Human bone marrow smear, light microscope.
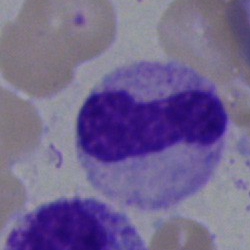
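Band neutrophil, the cell in the middle of this stained human bone marrow smear seen by light microscope. Its outline is smooth and roughly round. The nucleus forms an elongated band lying horizontally across the cell, with a notch in its upper edge. No nucleoli are visible, and the cytoplasm holds no vacuoles.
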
